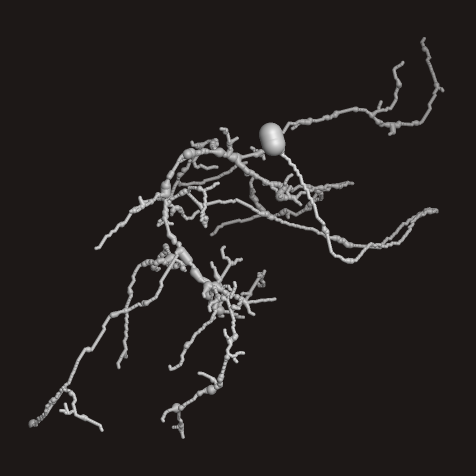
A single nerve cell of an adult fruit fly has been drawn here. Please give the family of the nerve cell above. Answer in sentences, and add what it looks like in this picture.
Its family is hemilineage 11B. It is a nerve-cord intrinsic neuron. Its cell body lies at the top of the picture. The picture shows dozens of branch ends.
